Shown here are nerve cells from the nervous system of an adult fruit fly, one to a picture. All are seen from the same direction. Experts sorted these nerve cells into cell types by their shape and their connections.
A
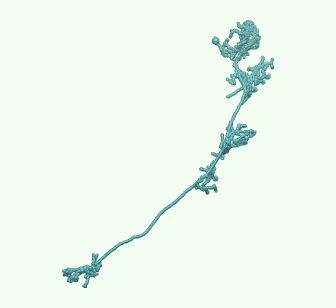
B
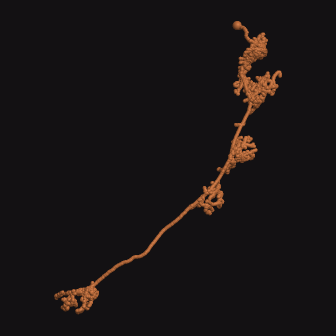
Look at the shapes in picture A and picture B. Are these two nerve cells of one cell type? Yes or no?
yes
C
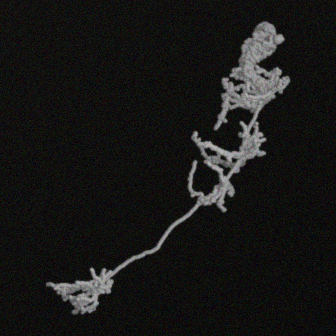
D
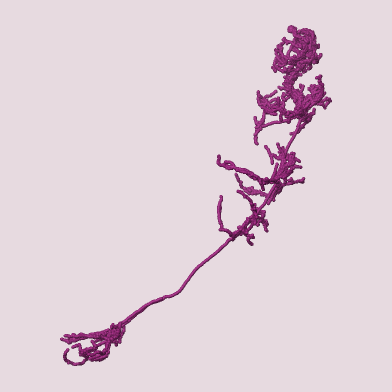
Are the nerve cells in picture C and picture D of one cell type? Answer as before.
yes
